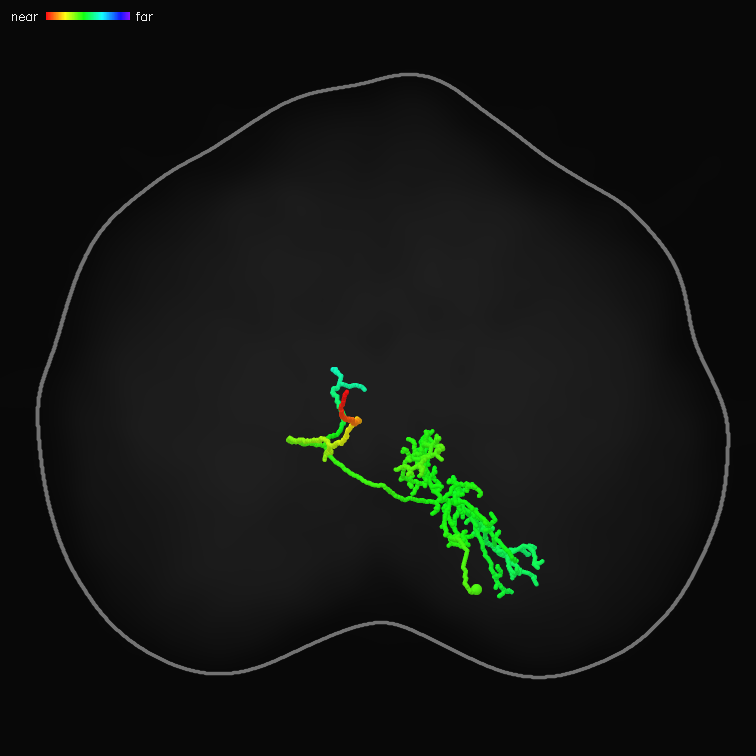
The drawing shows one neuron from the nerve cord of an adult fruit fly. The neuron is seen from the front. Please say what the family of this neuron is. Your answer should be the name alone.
hemilineage 10B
